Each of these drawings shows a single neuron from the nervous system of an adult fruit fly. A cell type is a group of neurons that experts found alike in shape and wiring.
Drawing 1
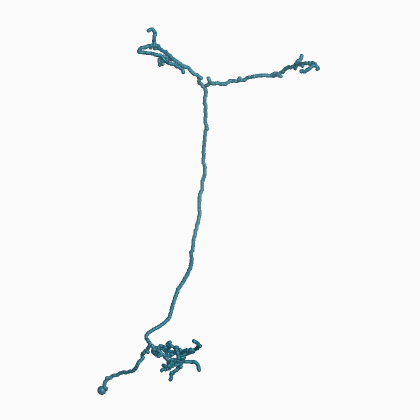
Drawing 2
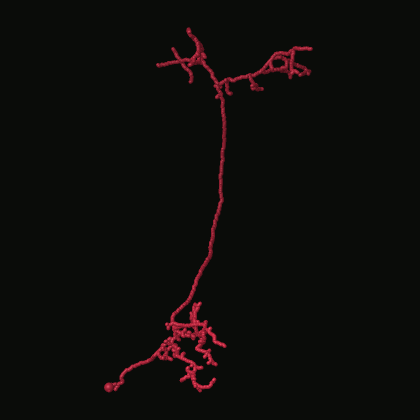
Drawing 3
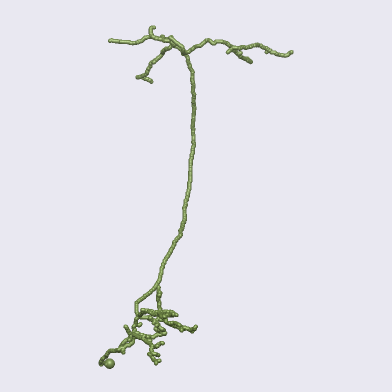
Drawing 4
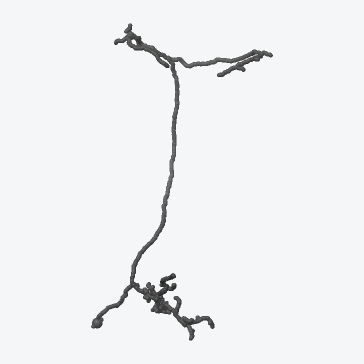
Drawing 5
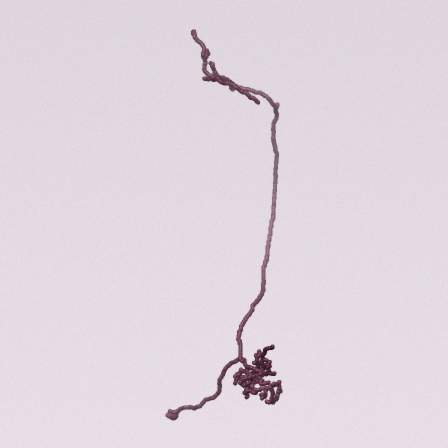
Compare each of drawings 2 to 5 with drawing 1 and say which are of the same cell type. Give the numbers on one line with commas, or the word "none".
4, 5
